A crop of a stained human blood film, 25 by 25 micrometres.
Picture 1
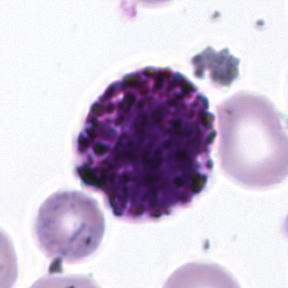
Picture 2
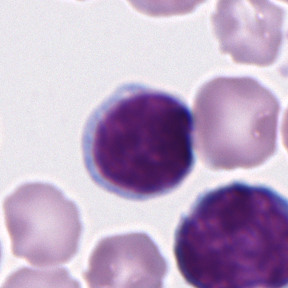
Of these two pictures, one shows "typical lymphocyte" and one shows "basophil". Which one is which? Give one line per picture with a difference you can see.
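The cell in picture 1 is a basophil. Coarse dark purple-black granules fill the cell.
The cell in picture 2 is a typical lymphocyte. The cytoplasm contains no visible granules.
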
